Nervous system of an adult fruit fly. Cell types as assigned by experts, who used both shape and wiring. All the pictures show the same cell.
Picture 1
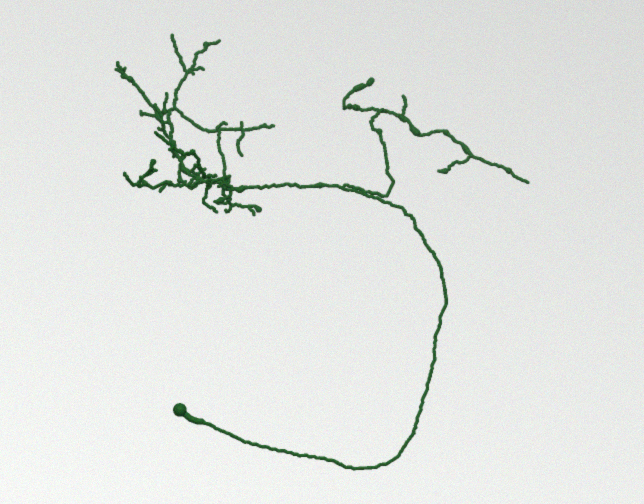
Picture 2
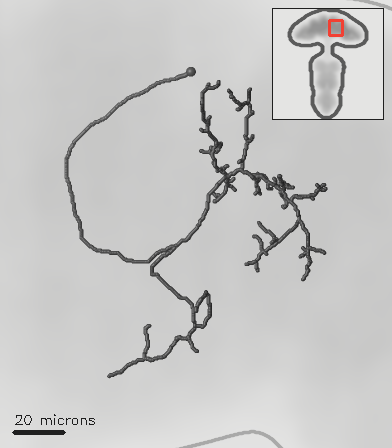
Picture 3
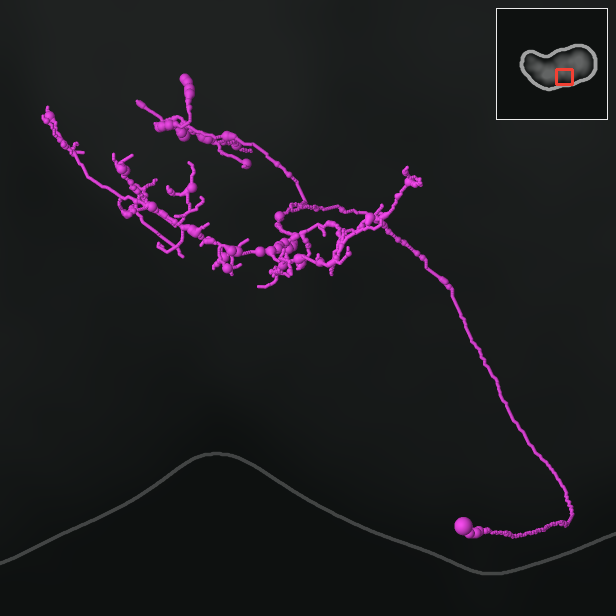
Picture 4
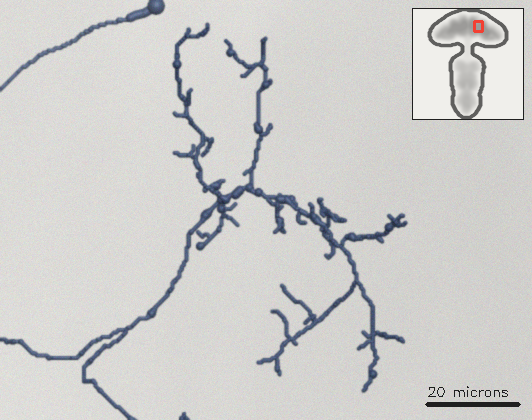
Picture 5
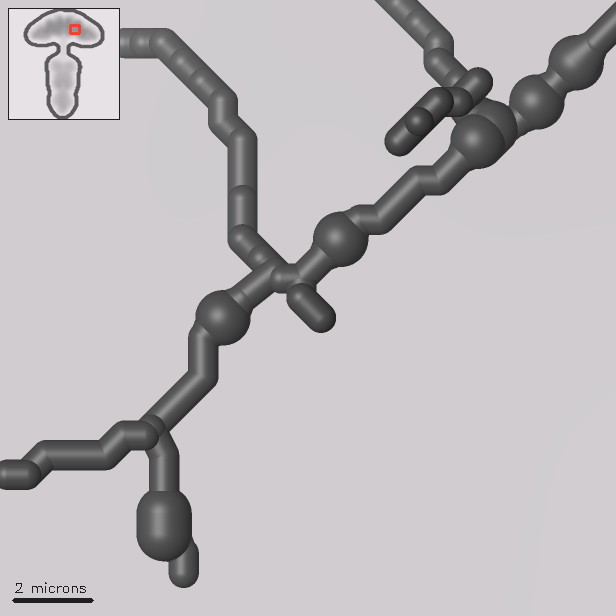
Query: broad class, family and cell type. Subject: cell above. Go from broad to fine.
central-brain intrinsic neuron; hemilineage MX3; CB3744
